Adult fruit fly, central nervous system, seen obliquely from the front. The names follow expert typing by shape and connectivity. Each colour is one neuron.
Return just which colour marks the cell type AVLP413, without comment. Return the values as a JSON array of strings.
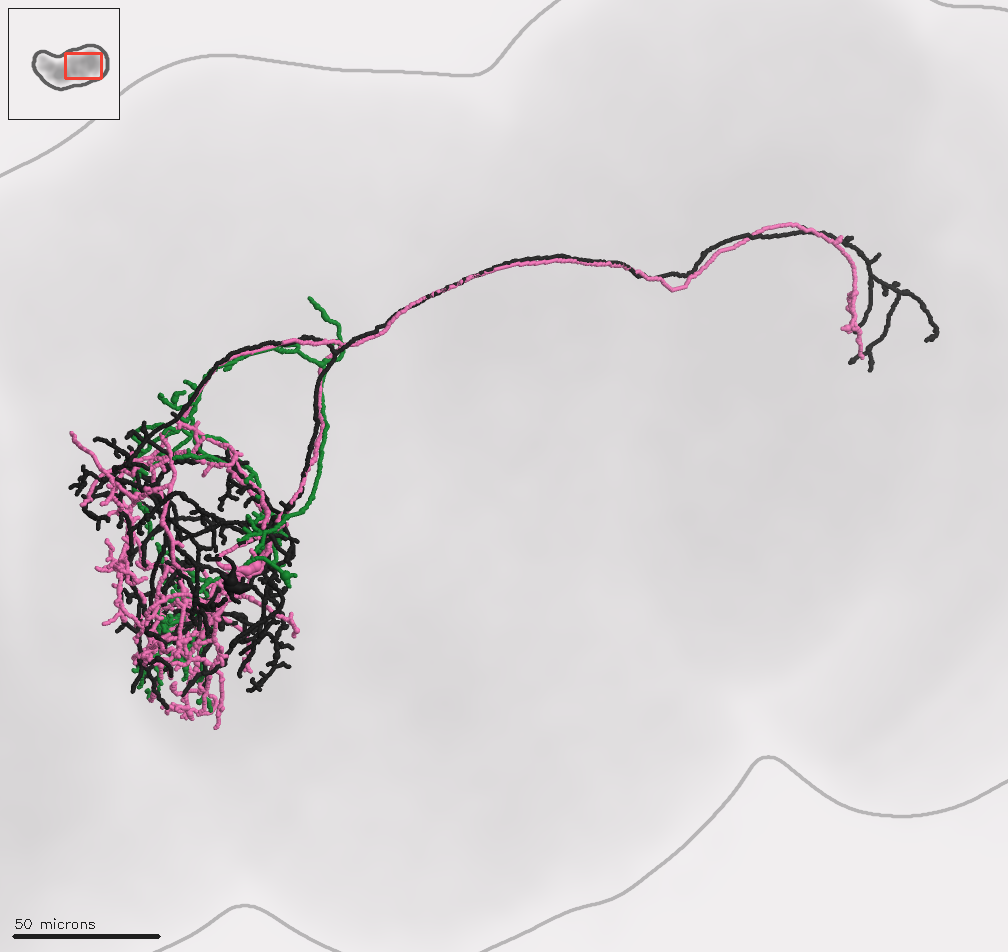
["pink"]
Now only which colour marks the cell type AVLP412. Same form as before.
["black"]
